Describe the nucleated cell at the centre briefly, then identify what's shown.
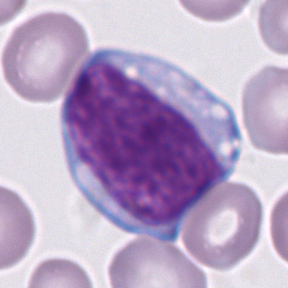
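An irregular, angular outline, not smoothly round, with a pointed corner at the bottom. The nucleus sits off-centre, toward the left. No distinct nucleolus that I can see. A few small clear spots in the cytoplasm, upper right. So: a myeloblast.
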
